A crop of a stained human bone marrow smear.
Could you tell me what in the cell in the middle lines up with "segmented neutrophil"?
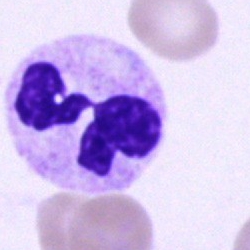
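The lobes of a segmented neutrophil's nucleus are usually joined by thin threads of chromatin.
In this segmented neutrophil, the nucleus is split into lobes linked by a thin strand, which goes with that. Its cytoplasm is abundant and pale pinkish-lilac, holding fine, faint violet granules. The left nuclear lobe carries a small round clear spot near where the strand leaves it.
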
